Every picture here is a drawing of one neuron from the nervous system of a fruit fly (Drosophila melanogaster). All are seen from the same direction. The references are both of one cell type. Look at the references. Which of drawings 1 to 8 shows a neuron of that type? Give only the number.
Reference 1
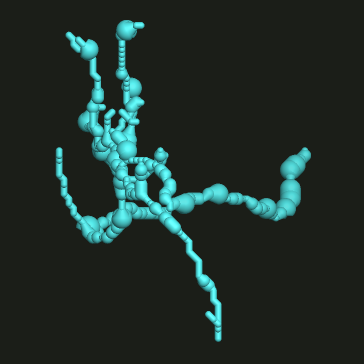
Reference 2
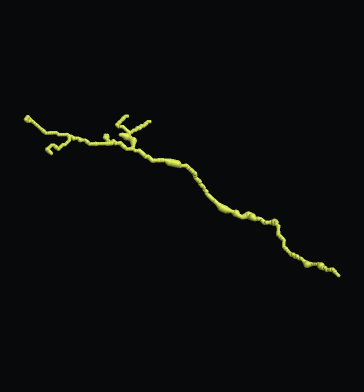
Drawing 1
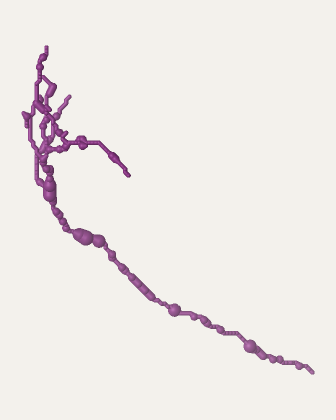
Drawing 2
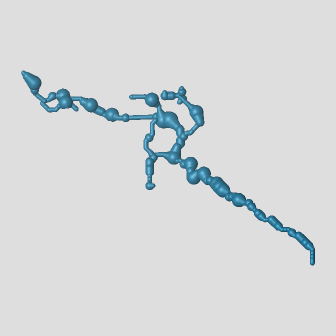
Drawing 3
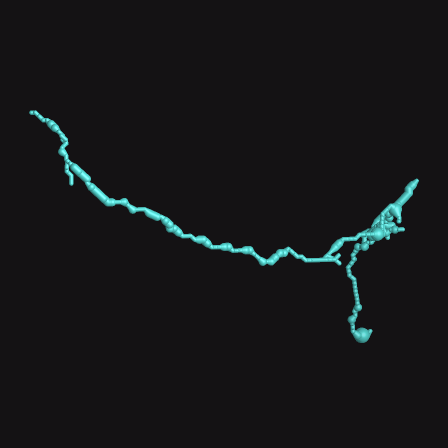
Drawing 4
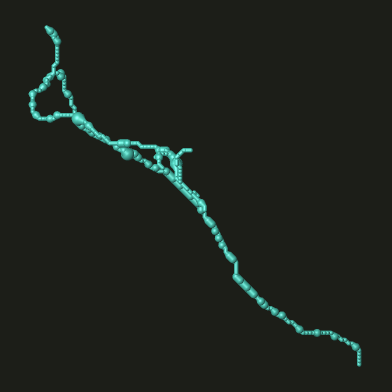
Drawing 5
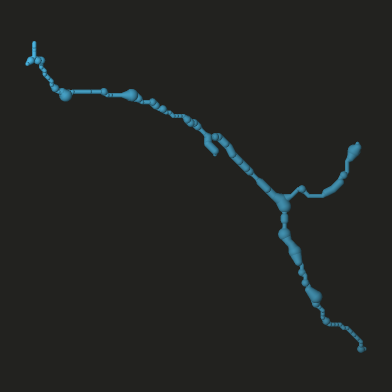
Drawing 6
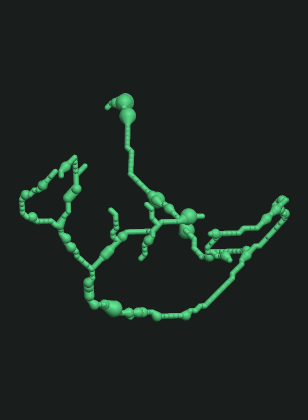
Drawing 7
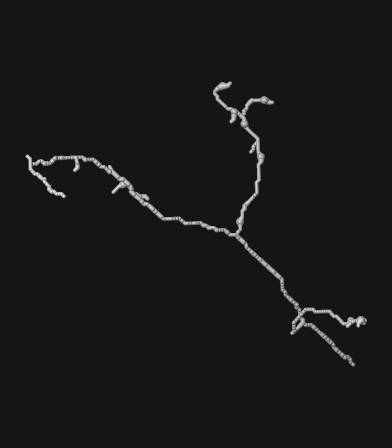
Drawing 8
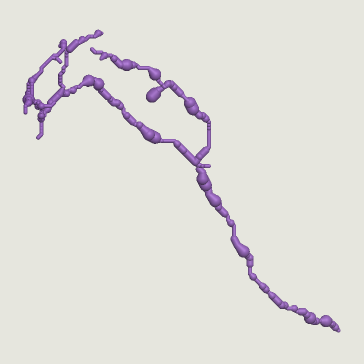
2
